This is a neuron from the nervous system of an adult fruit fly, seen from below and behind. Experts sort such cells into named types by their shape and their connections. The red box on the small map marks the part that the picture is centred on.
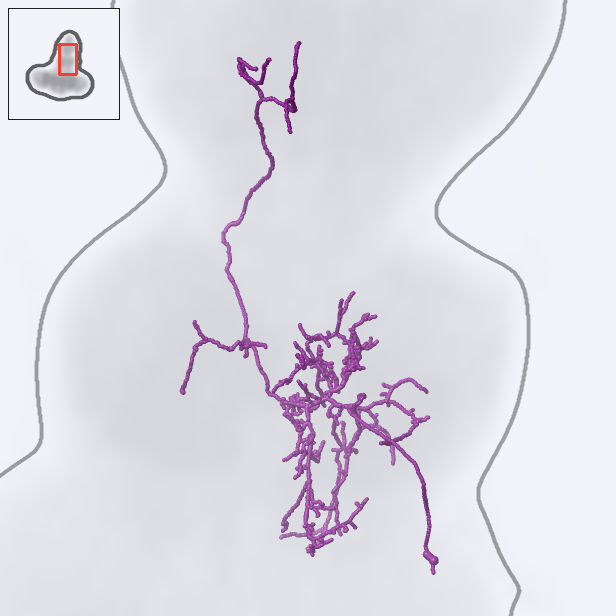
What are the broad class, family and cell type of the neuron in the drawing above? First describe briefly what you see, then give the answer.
Dozens of branch ends can be seen. As drawn here it is taller than it is wide. It is a nerve-cord intrinsic neuron. Its family is hemilineage 08B. It is of cell type IN08B083_b.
